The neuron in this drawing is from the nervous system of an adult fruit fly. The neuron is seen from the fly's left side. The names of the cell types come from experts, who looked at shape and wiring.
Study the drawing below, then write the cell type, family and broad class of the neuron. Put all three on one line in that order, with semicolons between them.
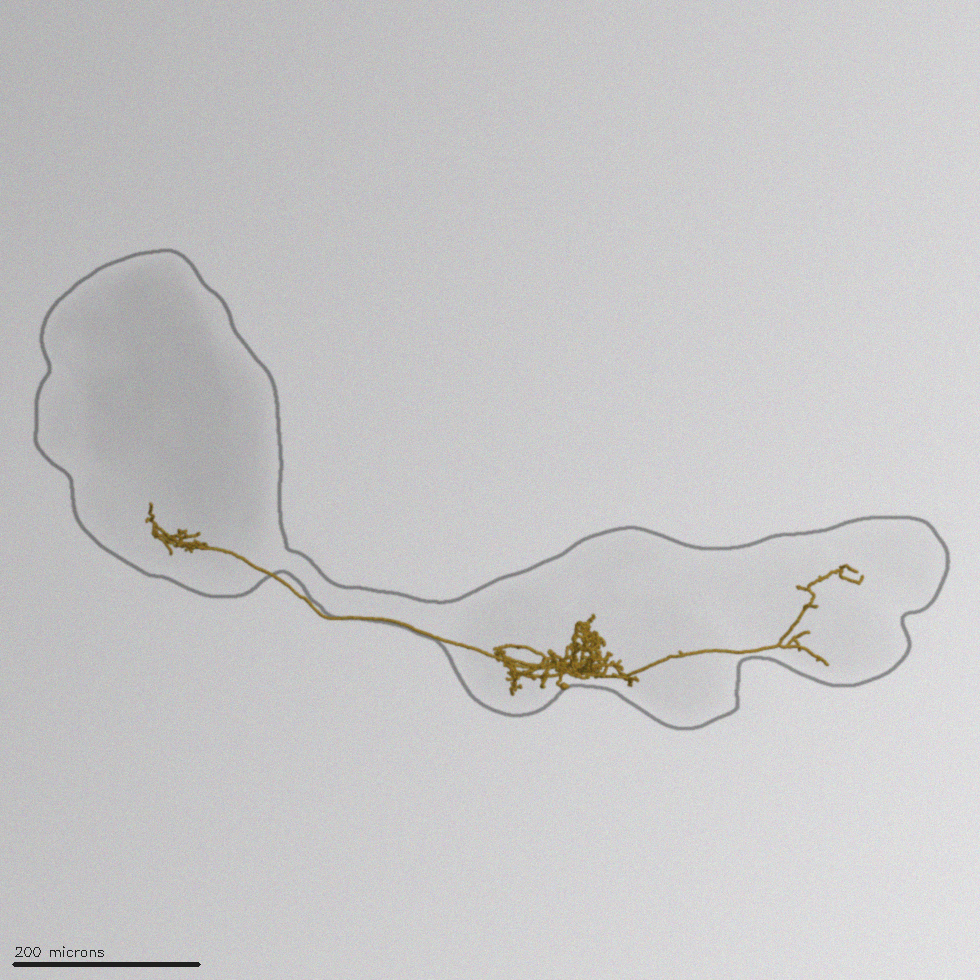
AN05B056; hemilineage 05B; ascending neuron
